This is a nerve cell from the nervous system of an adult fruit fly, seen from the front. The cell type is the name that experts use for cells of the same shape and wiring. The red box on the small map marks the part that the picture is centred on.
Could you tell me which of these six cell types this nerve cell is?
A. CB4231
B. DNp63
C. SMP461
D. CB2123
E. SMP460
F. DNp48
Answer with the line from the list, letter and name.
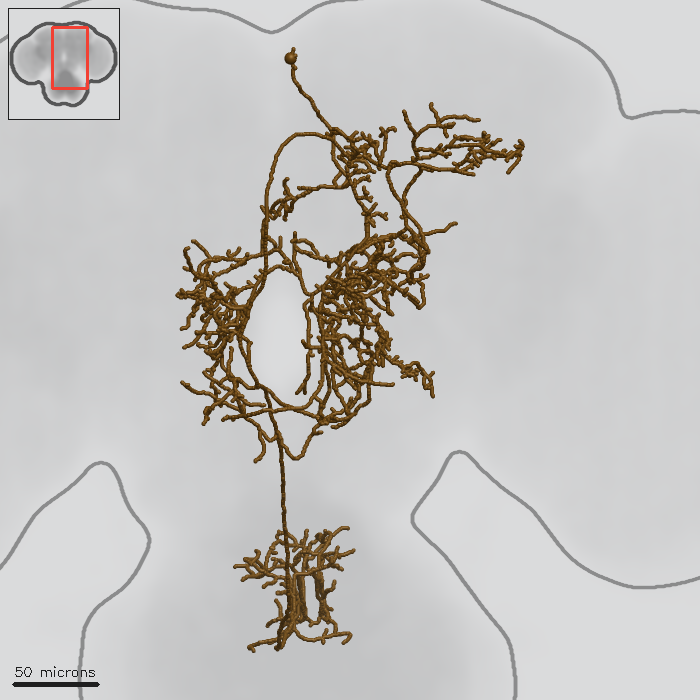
B. DNp63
